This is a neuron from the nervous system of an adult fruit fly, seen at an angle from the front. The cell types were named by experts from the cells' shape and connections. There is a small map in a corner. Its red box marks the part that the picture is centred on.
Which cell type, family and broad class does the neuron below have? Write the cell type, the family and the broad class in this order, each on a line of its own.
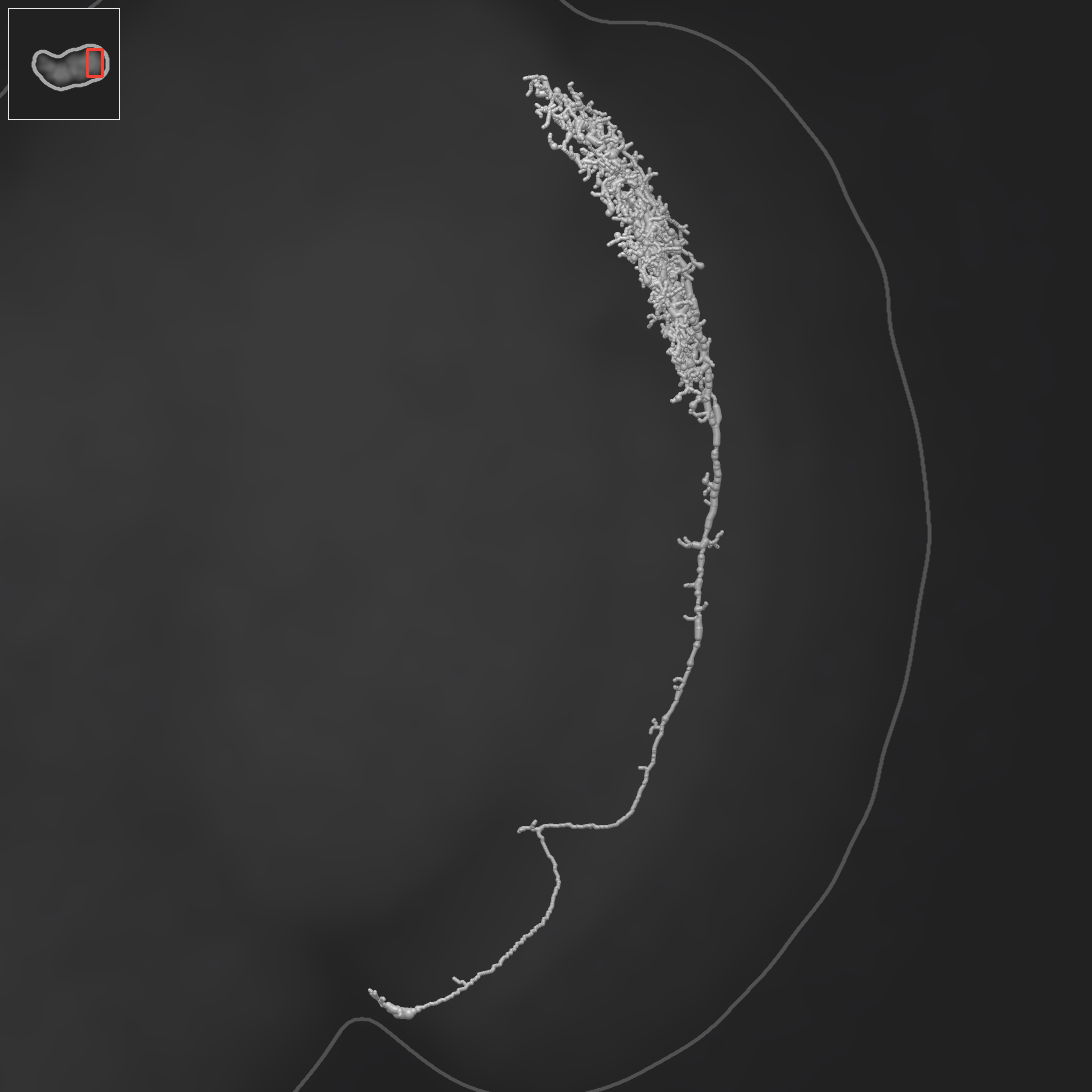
Pm9
Pm
optic-lobe intrinsic neuron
